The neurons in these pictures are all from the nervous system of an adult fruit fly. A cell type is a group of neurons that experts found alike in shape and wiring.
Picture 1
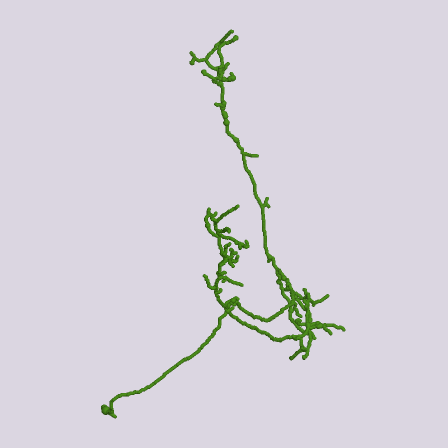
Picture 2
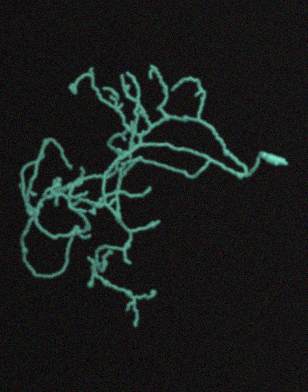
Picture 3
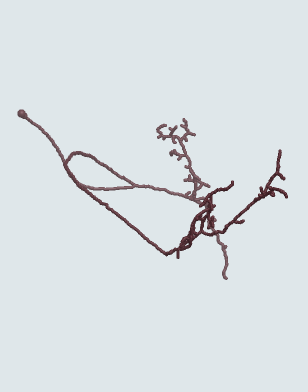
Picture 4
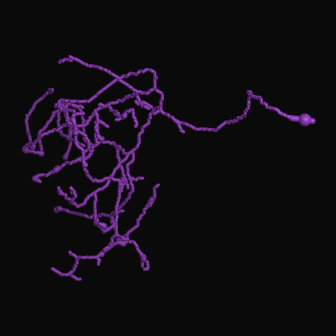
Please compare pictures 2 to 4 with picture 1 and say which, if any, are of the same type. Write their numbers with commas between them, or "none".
none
